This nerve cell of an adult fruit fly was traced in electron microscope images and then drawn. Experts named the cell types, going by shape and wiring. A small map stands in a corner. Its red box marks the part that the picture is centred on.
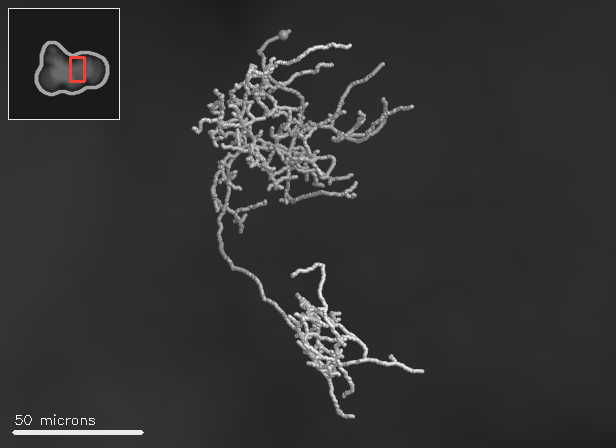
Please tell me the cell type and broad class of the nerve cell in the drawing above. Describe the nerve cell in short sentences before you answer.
The cell body can be seen at the top of the picture. From top to bottom in the picture it spans about 150 microns. The picture shows dozens of branch ends. It is of cell type PS318. This is a central-brain intrinsic neuron.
